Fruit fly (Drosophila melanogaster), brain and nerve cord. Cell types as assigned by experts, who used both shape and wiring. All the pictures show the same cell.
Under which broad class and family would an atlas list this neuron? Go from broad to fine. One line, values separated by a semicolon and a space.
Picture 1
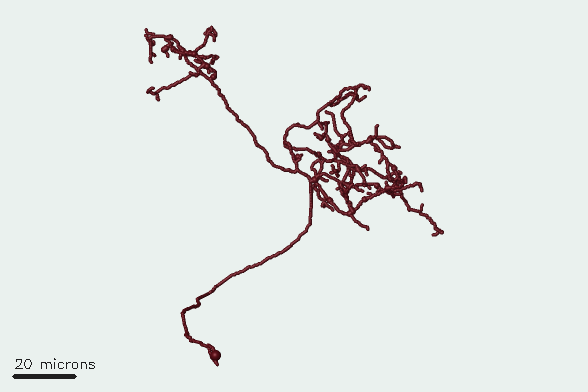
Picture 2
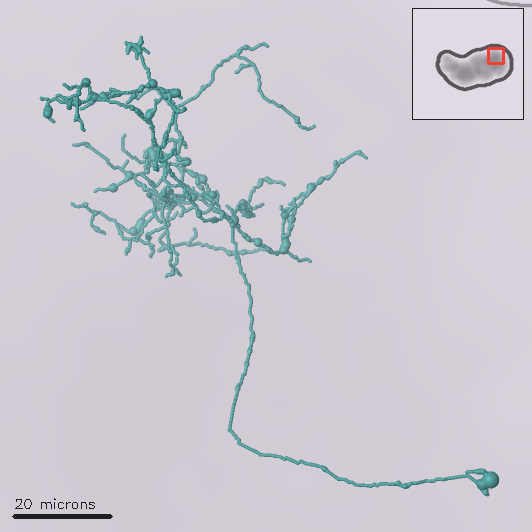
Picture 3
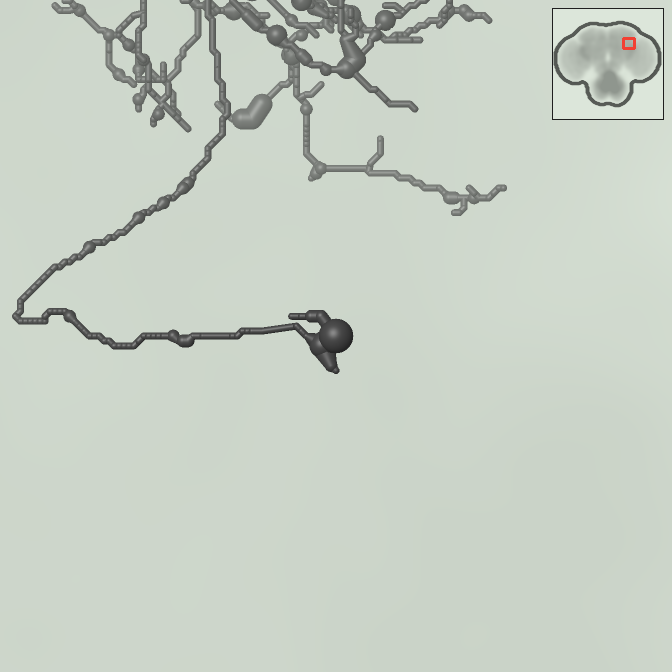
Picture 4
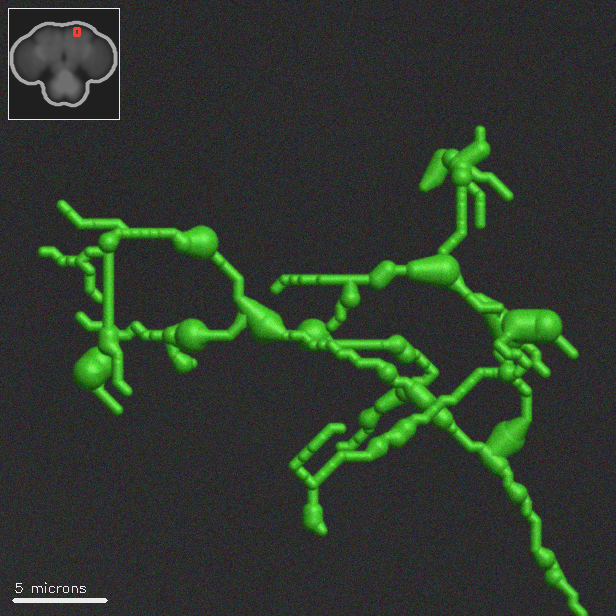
central-brain intrinsic neuron; hemilineage AOTUv2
